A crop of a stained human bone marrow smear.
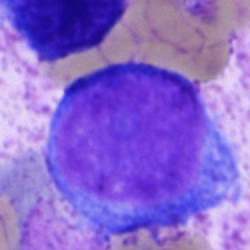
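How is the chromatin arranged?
Fine and evenly spread, with no coarse clumps.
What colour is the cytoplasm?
Deep blue, without granules.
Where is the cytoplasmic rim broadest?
At the lower right.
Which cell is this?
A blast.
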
